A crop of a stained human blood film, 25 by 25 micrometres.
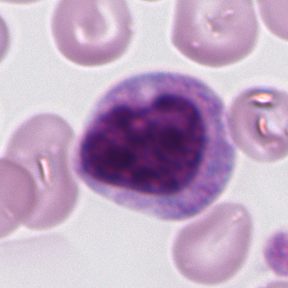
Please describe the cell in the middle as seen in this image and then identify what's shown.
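A shallow notch marks the upper edge of the nucleus. Set off-centre, the nucleus leaves the widest band of cytoplasm on the right and lower side. Its chromatin is dark purple, clumped into patches with paler gaps. Fine pinkish-violet granules lie scattered like dust through the cytoplasm. The cell is about 14 micrometres across; the nucleus, about 11 by 9 micrometres, fills about 50% of its area. This is a metamyelocyte.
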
